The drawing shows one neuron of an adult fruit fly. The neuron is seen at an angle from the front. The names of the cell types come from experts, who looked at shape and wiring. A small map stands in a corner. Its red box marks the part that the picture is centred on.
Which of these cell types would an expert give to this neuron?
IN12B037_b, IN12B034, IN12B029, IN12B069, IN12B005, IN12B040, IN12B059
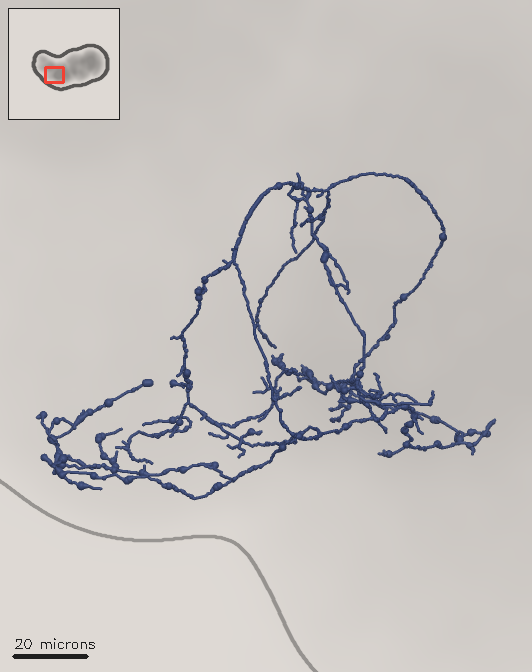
IN12B029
